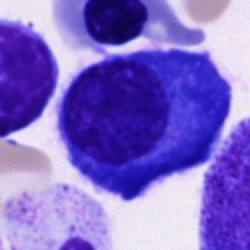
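Plasma cell: the one in the middle, and its outline strikes me as irregular and angular, with a pointed corner at the bottom. The cytoplasm is abundant, lying mostly to the right of the nucleus, and it's stained a deep blue. I can't find any granules in it.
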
